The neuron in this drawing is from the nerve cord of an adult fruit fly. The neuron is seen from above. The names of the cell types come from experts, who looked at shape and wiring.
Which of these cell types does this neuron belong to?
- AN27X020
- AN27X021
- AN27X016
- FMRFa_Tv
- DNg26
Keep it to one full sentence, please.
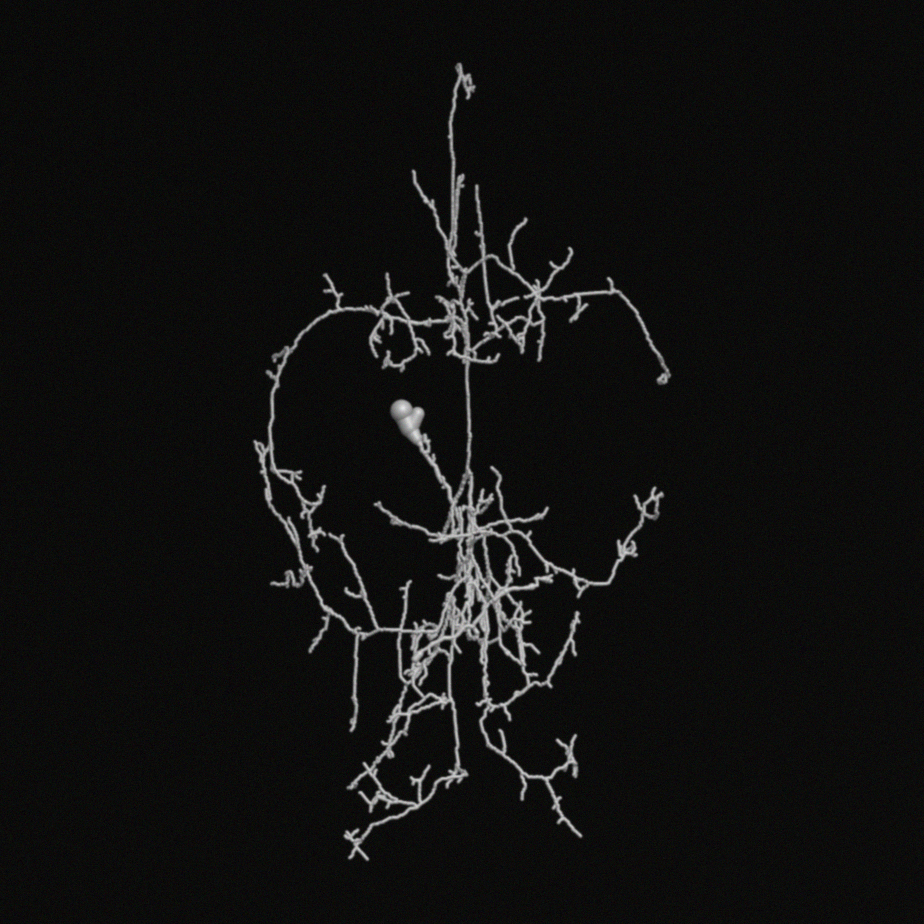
Classified by cell type, this neuron is FMRFa_Tv.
